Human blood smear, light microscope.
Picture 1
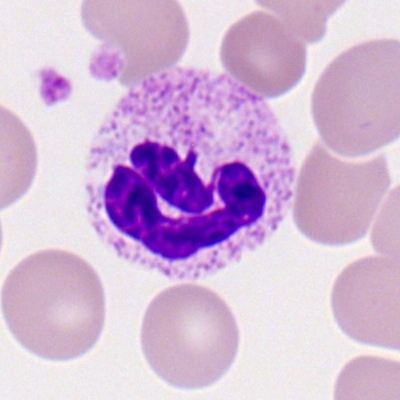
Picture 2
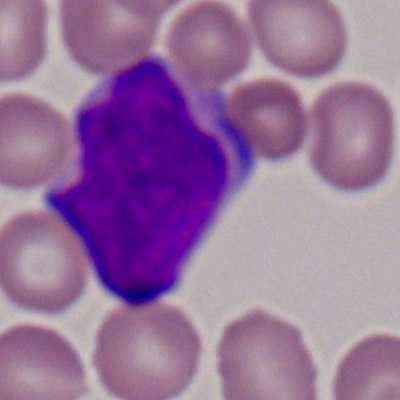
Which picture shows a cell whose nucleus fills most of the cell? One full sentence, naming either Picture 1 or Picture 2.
The cell shown in picture 2 is mostly filled by its nucleus.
